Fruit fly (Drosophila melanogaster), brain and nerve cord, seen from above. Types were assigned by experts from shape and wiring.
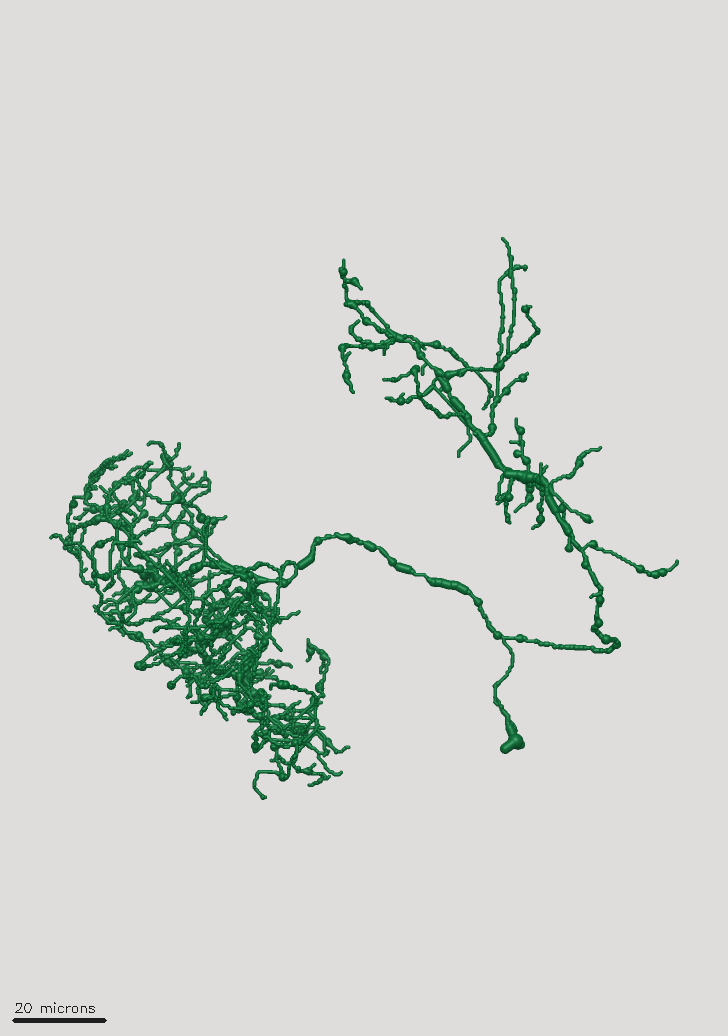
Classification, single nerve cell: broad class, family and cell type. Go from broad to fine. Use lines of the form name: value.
broad class: visual projection neuron
family: hemilineage VPNp&v1_ventral
cell type: LT73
